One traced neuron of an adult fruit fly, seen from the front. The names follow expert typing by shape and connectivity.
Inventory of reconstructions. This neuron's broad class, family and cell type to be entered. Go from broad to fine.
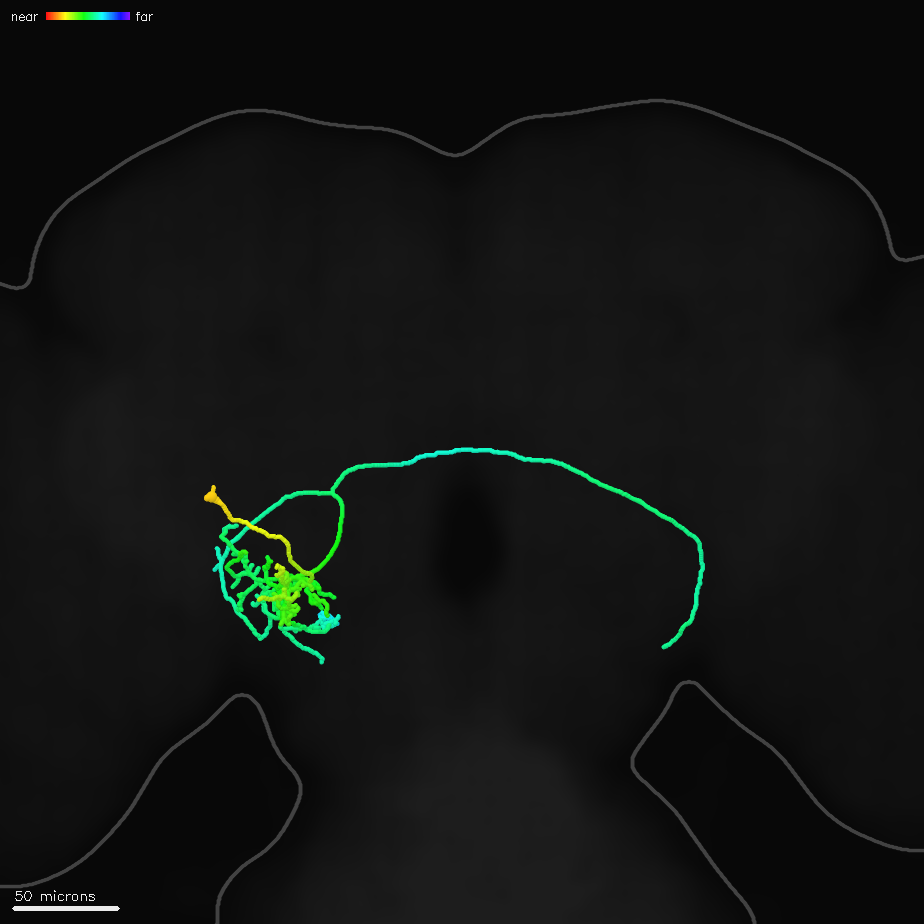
central-brain intrinsic neuron; hemilineage ALl1_ventral; CB2789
